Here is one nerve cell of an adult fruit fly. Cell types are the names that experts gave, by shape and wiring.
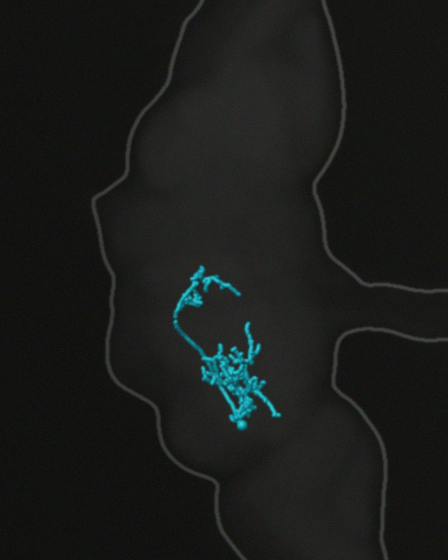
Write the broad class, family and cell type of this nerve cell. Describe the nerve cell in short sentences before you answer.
It lies in the brain. The cell body is at the bottom of the picture. Its broad class is central-brain intrinsic neuron. The family is hemilineage LHl2_dorsal. Its cell type is SLP128.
